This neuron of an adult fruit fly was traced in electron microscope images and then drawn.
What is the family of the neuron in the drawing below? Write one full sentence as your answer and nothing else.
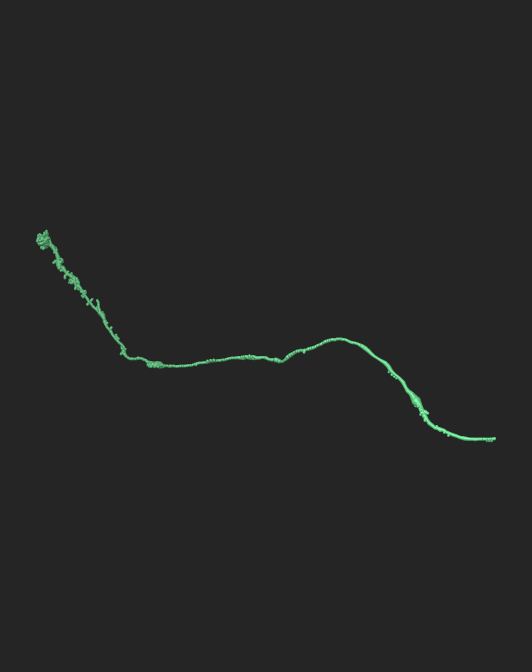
It is the family class visual to which this neuron belongs.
